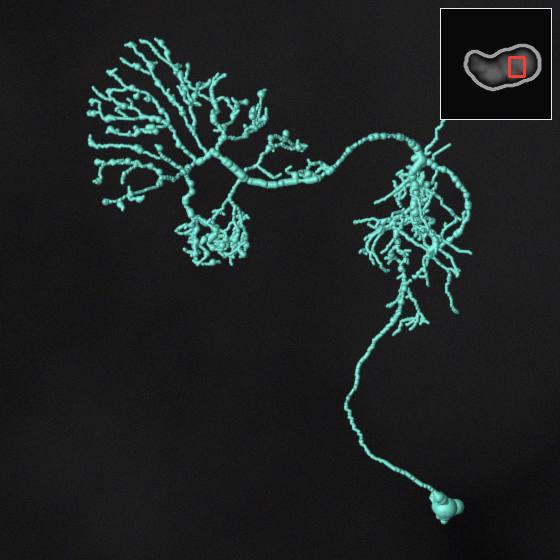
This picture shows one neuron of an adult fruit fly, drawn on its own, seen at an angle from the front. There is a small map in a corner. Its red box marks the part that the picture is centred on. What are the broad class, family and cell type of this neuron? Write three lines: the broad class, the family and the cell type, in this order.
central-brain intrinsic neuron
hemilineage LALv1_dorsal
FB3A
